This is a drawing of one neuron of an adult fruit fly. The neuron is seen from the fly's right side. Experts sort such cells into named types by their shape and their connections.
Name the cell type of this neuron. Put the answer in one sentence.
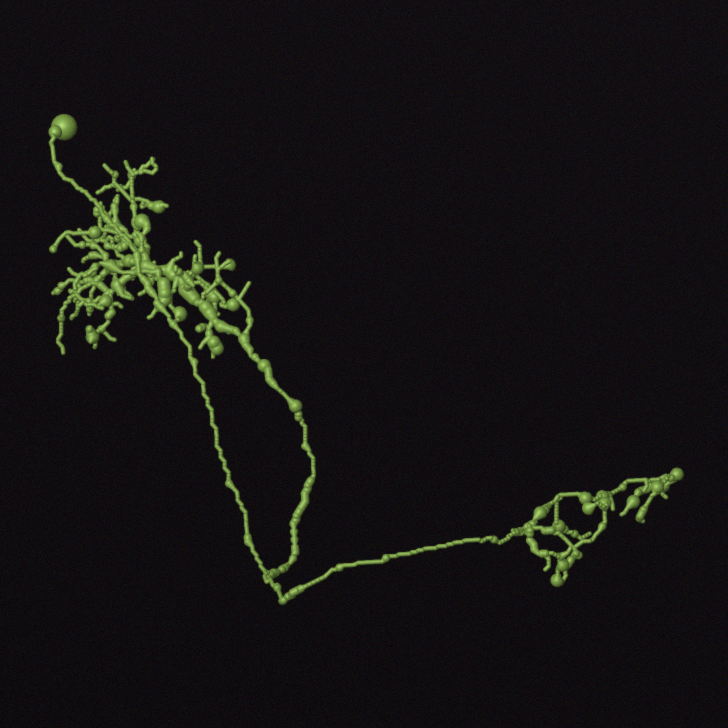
The cell type is LC21.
